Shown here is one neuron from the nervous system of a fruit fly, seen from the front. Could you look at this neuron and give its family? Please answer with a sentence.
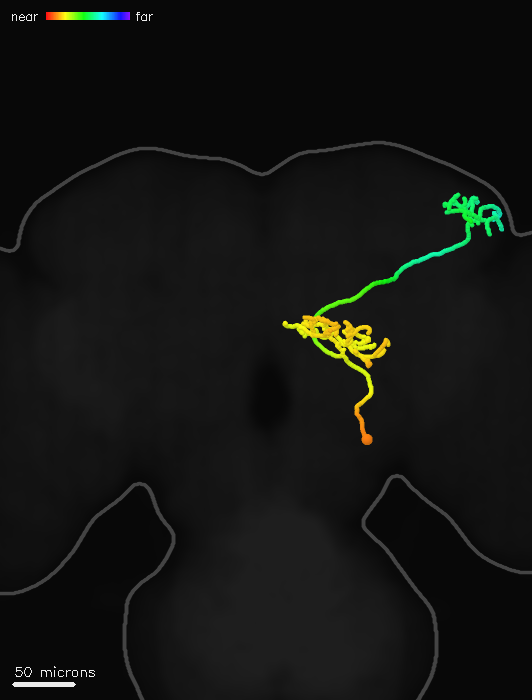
The family is hemilineage ALv1.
